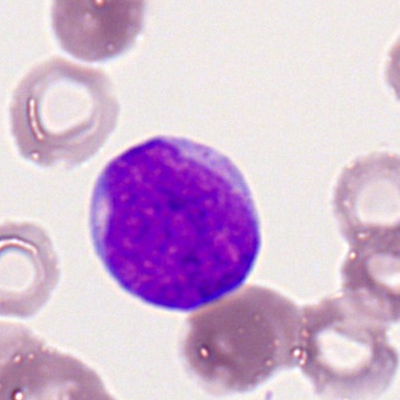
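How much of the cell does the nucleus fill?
Nearly all of it, leaving a very thin pale blue rim of cytoplasm, most visible at the left edge.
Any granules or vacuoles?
No granules in the cytoplasm, and no vacuoles in the cell.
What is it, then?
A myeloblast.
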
